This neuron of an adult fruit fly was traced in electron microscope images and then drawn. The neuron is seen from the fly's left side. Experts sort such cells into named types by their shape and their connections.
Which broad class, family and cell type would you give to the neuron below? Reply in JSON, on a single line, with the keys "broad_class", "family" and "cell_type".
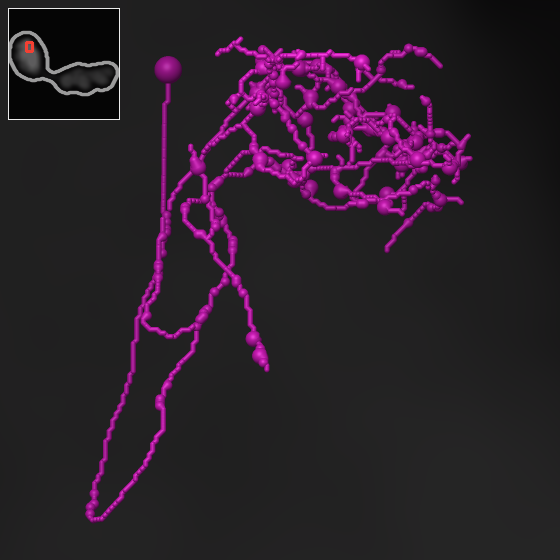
{"broad_class": "central-brain intrinsic neuron", "family": "hemilineage LHl1", "cell_type": "CB2038"}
